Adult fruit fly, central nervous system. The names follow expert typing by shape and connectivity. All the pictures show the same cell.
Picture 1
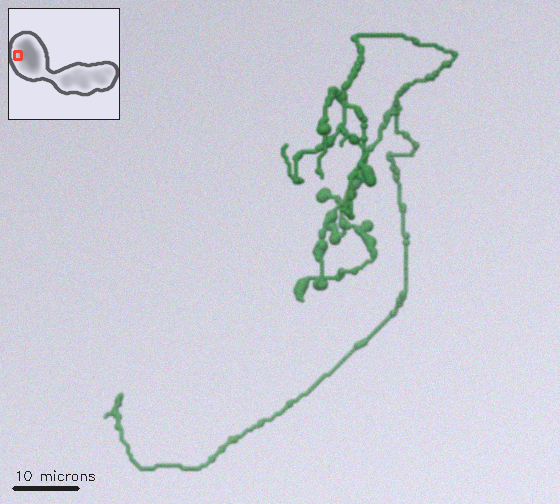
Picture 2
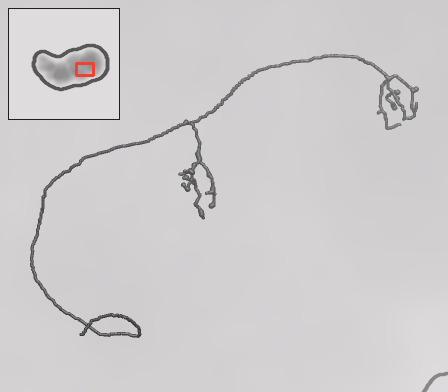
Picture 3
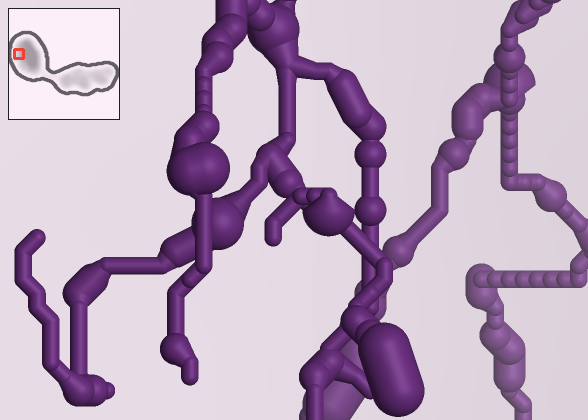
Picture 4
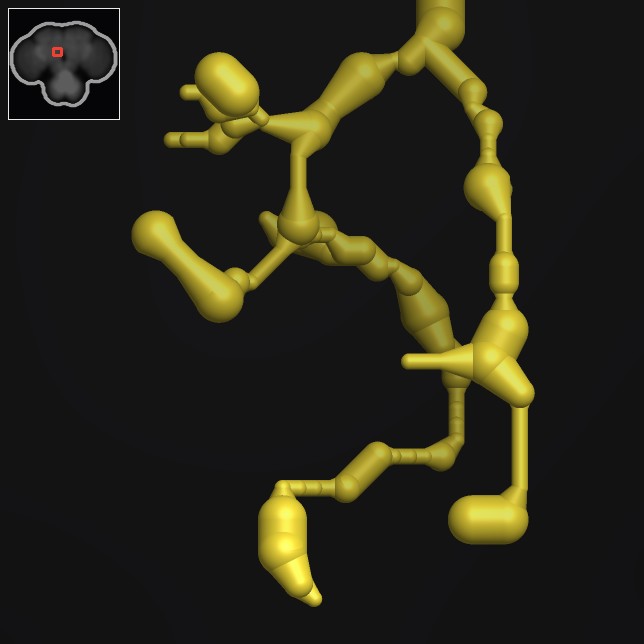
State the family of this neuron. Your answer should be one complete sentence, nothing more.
The neuron is a member of the class olfactory family.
